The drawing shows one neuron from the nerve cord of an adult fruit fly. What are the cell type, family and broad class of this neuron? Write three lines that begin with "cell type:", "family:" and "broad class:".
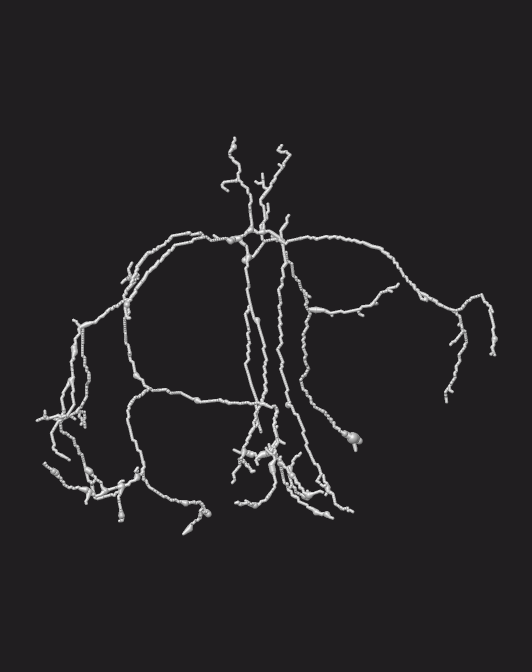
cell type: IN12B075
family: hemilineage 12B
broad class: nerve-cord intrinsic neuron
